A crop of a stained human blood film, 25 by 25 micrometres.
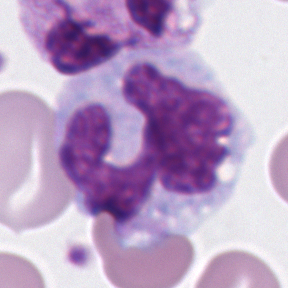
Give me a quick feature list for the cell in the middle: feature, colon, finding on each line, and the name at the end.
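Nucleus: folded into a U, its two limbs joined at the bottom
Chromatin: loose and lacy, with no dense dark clumps
Cytoplasm: pale grey-blue
Vacuoles: small and clear, in the cytoplasm below the nucleus
Name: monocyte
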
